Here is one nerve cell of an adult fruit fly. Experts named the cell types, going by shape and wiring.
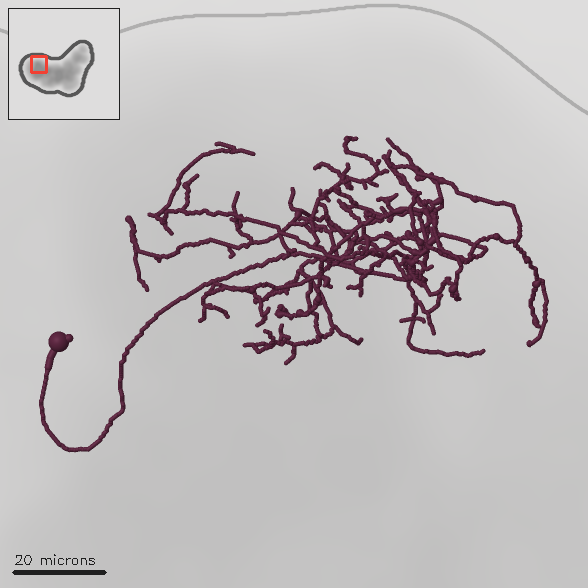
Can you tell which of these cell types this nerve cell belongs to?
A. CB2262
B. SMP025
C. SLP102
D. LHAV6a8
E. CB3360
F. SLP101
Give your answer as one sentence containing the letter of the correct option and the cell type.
The cell type SLP101, option F, is that of the nerve cell.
